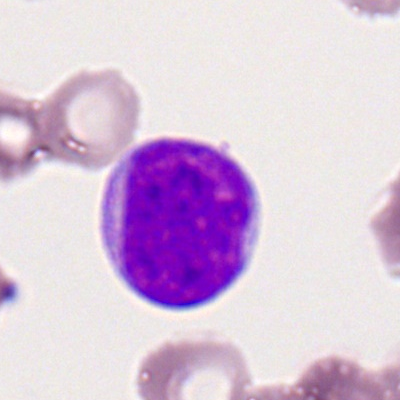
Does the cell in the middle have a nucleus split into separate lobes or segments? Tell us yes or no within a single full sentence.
No, rather than lobes, the nucleus is one compact round, oval or kidney-shaped mass.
